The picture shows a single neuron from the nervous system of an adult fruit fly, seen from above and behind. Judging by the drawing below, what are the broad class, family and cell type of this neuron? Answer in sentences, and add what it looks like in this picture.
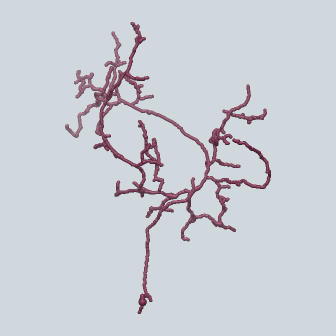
It is a nerve-cord intrinsic neuron. The family is hemilineage 21A. The cell type is IN21A082. The cell body can be seen at the bottom of the picture. Dozens of branch ends can be seen.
